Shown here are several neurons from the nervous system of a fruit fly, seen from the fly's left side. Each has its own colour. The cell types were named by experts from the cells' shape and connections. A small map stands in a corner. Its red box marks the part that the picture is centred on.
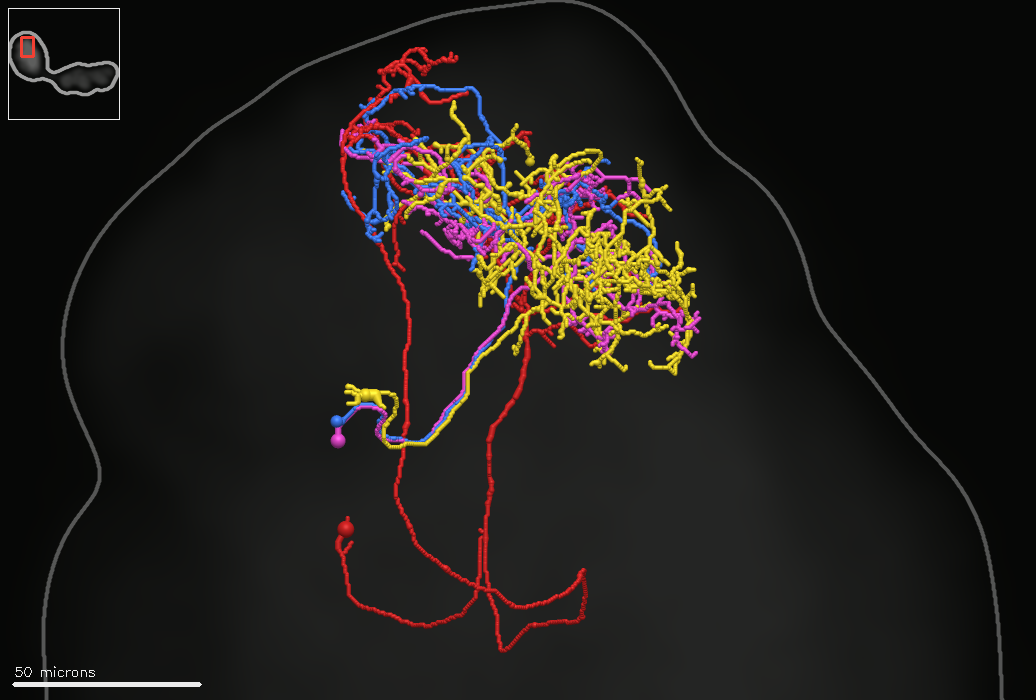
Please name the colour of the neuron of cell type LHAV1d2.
red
